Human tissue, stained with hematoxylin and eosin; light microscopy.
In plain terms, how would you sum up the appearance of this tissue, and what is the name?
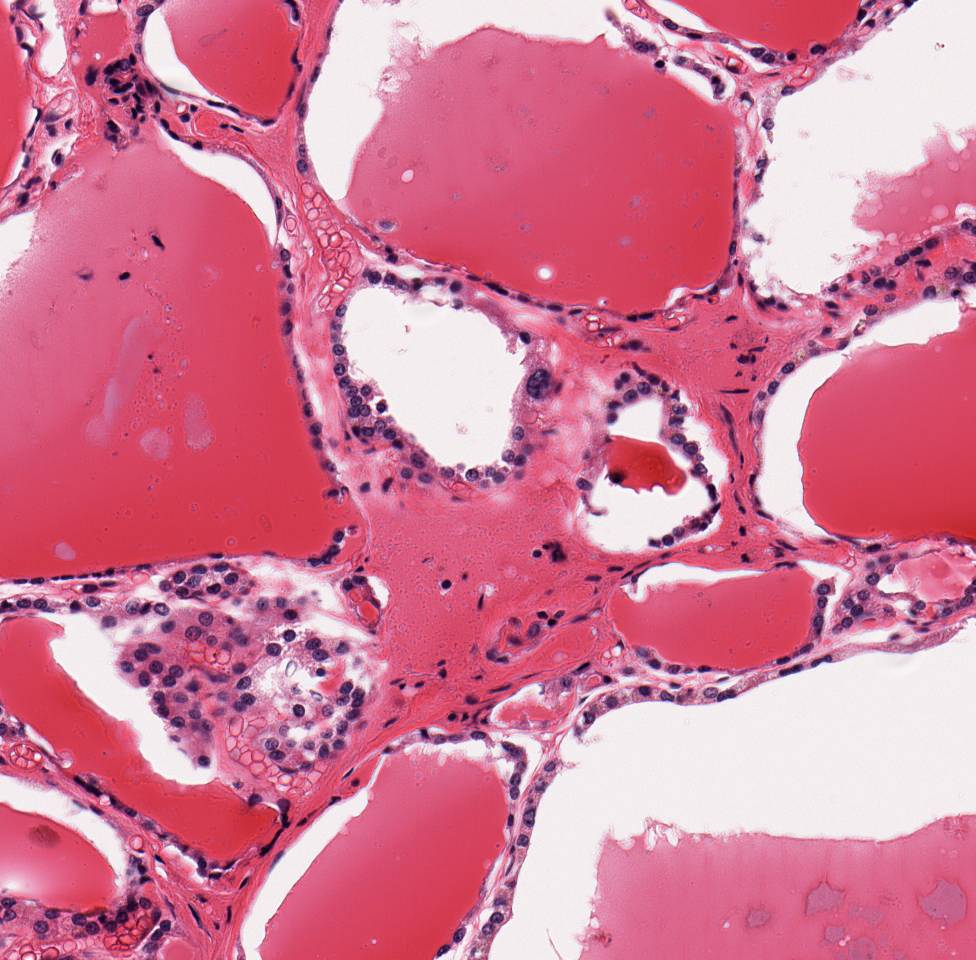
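Follicles, rounded to angular in outline and widely varying in size, are packed closely together and fill the field. Most of their lumens contain homogeneous, deeply eosinophilic material. A single layer of flattened to low cuboidal epithelial cells lines the follicles. These lining cells carry small, round, dark nuclei, evenly spaced and neither crowded nor overlapping. Name: thyroid.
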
